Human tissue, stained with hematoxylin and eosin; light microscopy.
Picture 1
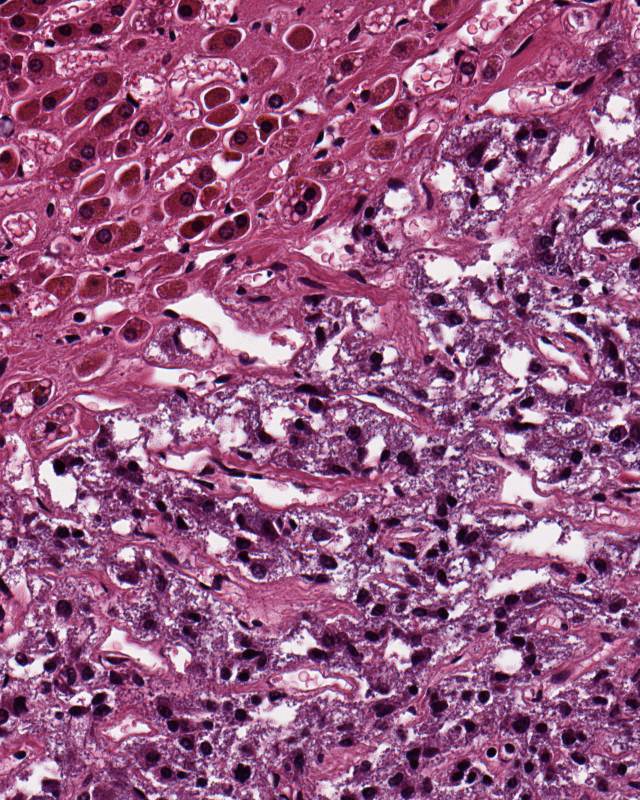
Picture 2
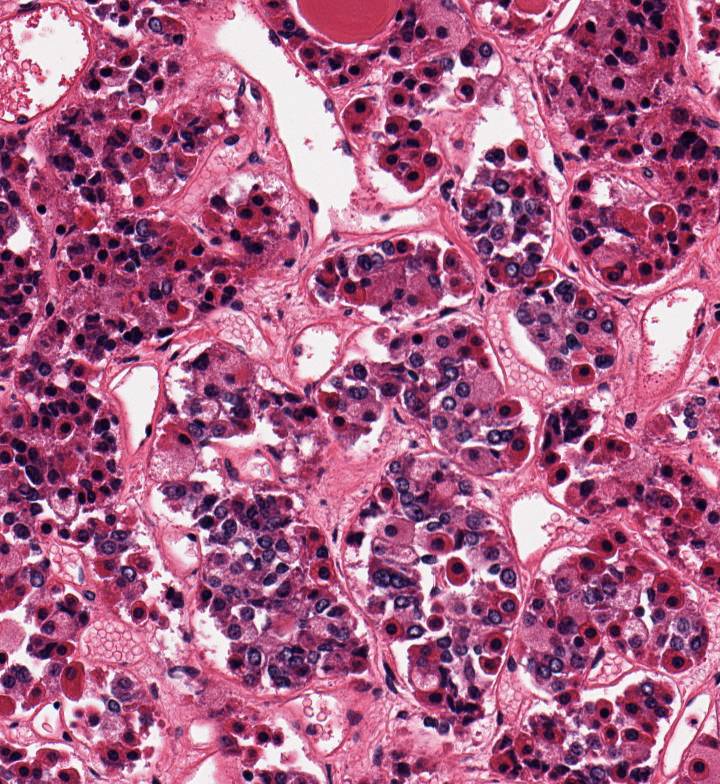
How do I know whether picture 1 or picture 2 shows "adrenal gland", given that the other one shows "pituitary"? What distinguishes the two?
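The adrenal gland is in picture 1, and the pituitary is in picture 2. In picture 1, large polygonal cells at the upper left have abundant granular, brown-red tinged cytoplasm, many ringed by a narrow clear halo. The lower and right parts hold smaller cells with dark nuclei and pale, purple-grey cytoplasm.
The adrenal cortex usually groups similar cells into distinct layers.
In picture 2, thin pink septa divide the whole field into rounded nests. Cells with intensely red cytoplasm and cells with purplish, granular cytoplasm lie together in the same nests.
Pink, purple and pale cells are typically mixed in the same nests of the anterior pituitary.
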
